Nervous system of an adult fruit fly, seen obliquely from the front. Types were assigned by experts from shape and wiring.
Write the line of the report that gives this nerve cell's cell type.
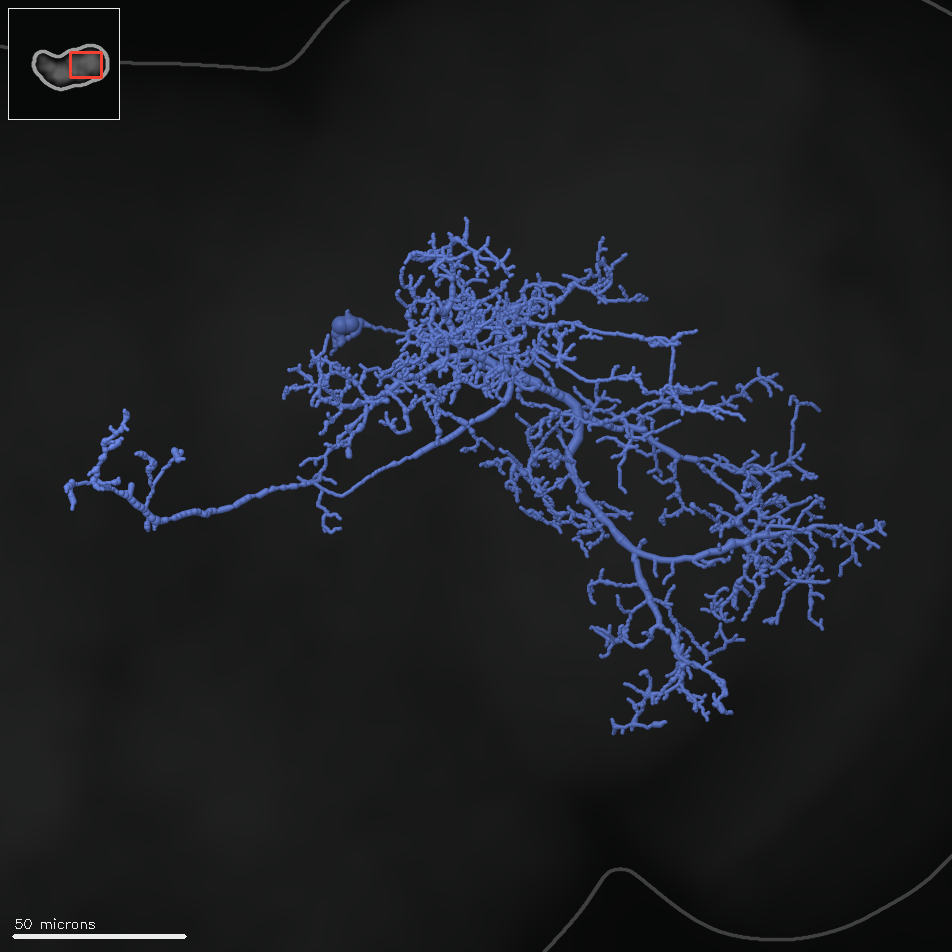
PVLP122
